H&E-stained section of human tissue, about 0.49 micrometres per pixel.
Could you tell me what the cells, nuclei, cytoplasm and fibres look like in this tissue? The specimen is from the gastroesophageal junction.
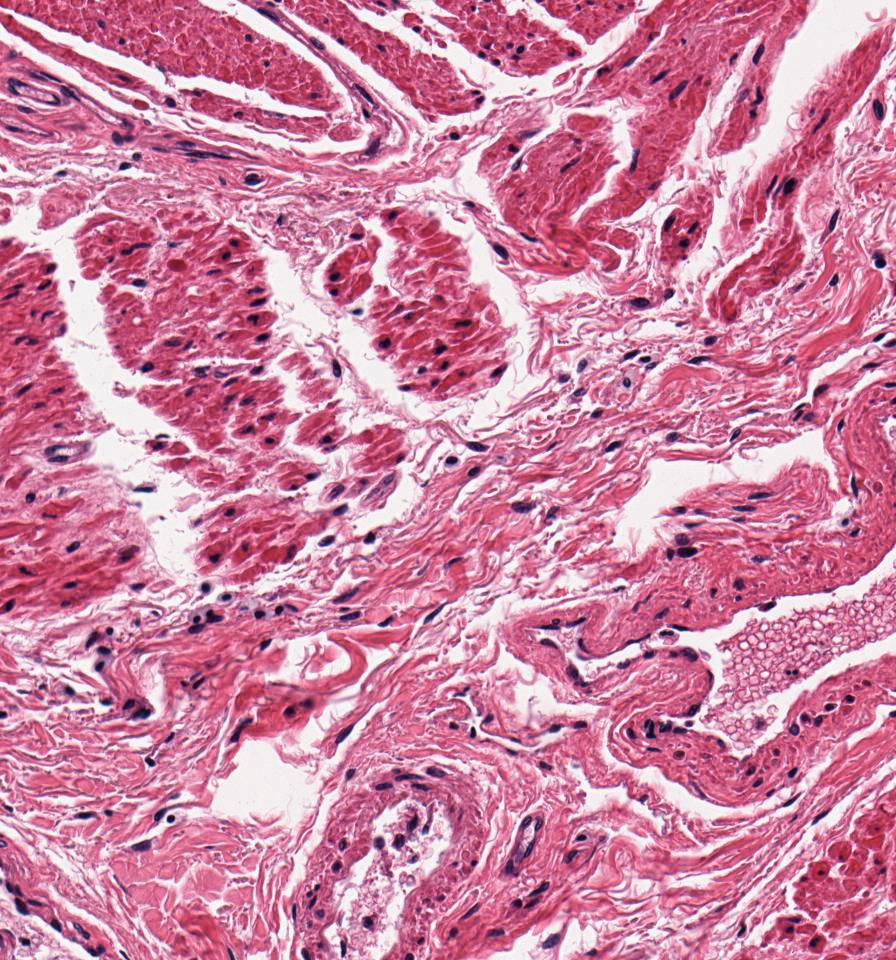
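Smooth muscle bundles, cut in different planes, separated by bands of fibrous connective tissue throughout. Muscle cytoplasm deeply eosinophilic, without cross-striations. White clefts part many bundles from surrounding connective tissue. Epithelium and fat cells absent.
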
